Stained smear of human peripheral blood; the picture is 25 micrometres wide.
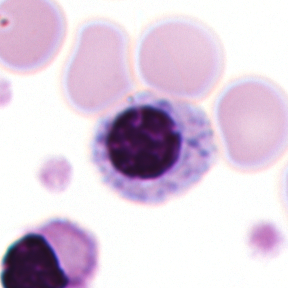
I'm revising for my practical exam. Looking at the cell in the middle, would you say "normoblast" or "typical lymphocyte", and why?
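I'd call this a normoblast. I see a moderate rim of pale lilac-grey cytoplasm all round the nucleus.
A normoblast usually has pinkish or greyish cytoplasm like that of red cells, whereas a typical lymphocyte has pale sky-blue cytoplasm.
The nucleus, a single unlobed round mass about 7 micrometres across, is dense and very dark purple, with only a few lighter streaks.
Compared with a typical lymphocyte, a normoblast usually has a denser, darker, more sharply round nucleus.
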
